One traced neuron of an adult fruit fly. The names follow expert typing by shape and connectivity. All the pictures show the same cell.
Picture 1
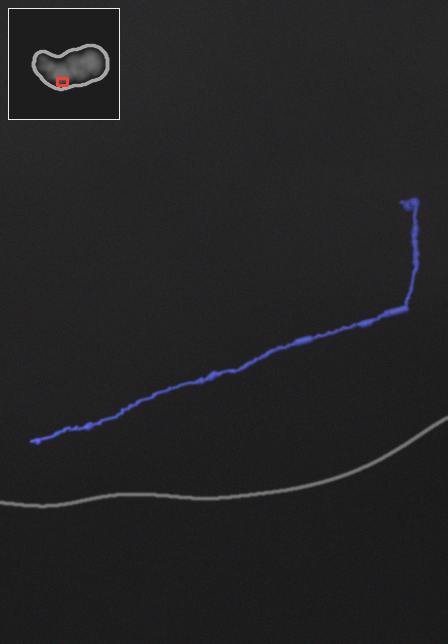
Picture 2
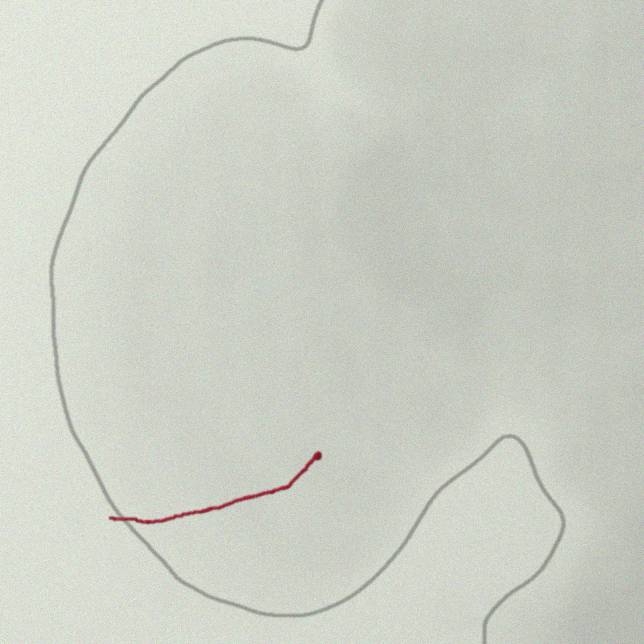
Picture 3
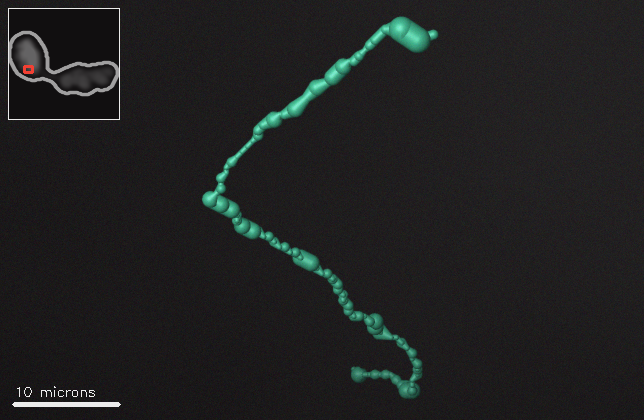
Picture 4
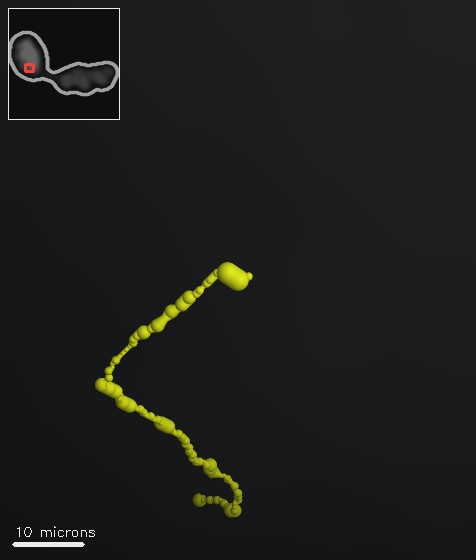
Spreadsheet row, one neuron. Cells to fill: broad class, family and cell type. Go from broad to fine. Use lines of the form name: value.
broad class: photoreceptor or other optic-lobe sensory neuron
family: class visual
cell type: R7p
